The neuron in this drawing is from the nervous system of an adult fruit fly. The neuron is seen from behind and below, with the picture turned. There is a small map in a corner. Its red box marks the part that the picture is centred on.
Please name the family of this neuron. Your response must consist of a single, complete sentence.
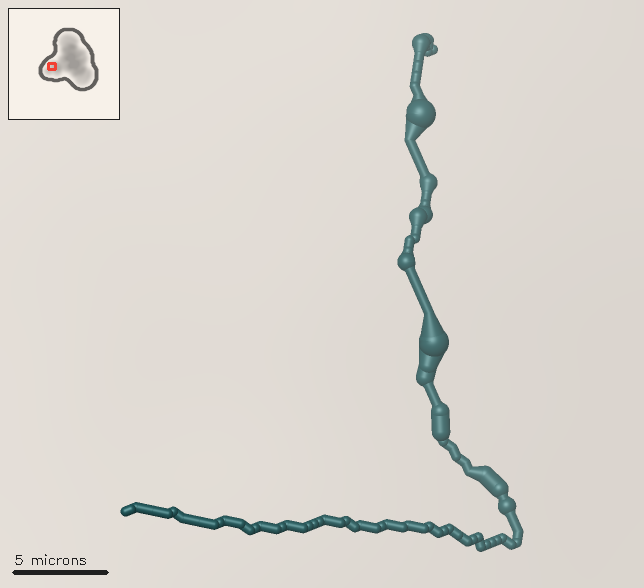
This neuron is sorted under the family class mechanosensory tactile.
